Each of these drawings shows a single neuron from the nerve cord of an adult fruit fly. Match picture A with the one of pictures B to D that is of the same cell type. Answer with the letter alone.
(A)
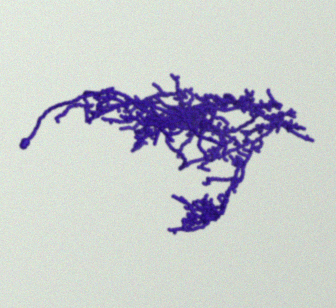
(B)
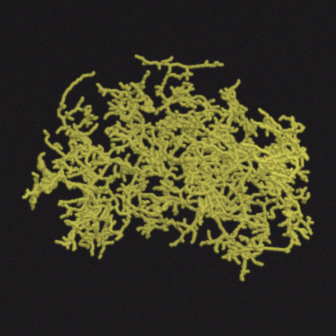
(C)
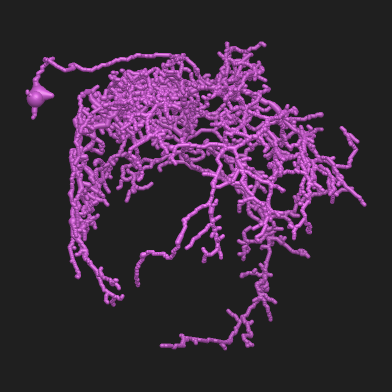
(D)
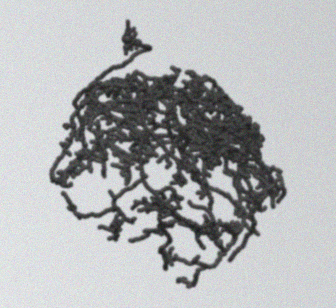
D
